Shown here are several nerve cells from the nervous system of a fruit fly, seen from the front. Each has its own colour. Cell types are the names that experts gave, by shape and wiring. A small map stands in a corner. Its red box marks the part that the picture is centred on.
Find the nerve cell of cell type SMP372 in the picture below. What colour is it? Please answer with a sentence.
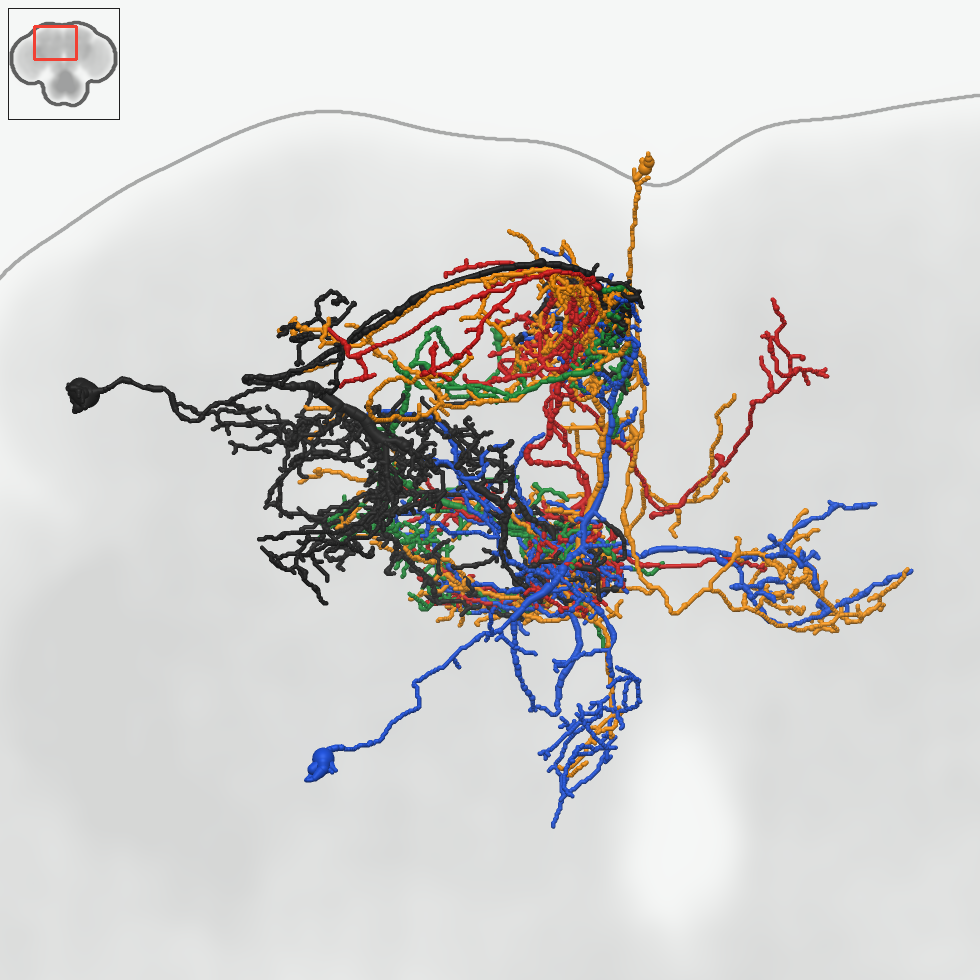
The colour is green.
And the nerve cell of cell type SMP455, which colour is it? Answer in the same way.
The colour is red.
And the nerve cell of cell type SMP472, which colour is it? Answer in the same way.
The colour is orange.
